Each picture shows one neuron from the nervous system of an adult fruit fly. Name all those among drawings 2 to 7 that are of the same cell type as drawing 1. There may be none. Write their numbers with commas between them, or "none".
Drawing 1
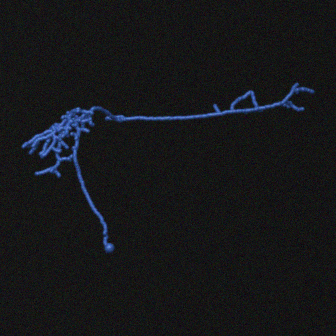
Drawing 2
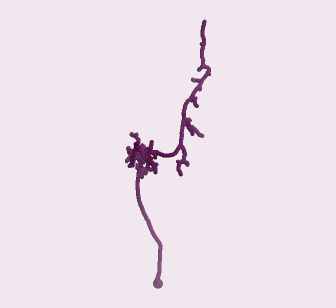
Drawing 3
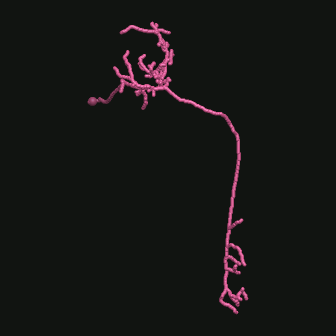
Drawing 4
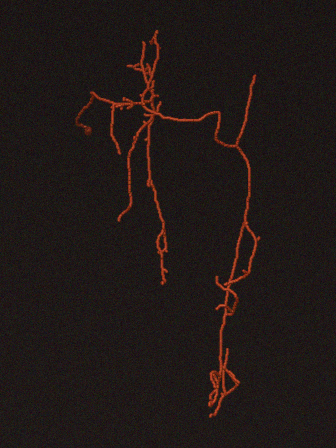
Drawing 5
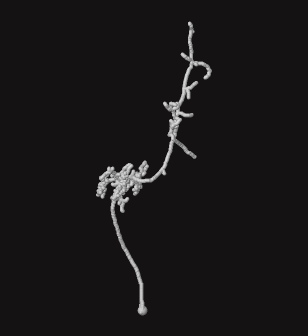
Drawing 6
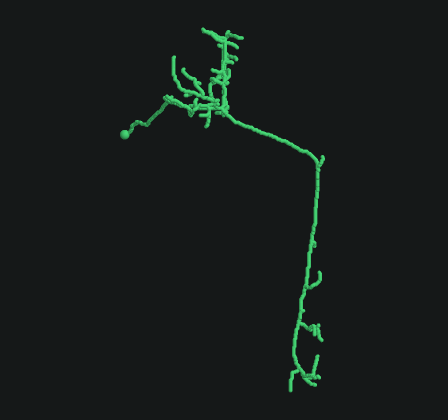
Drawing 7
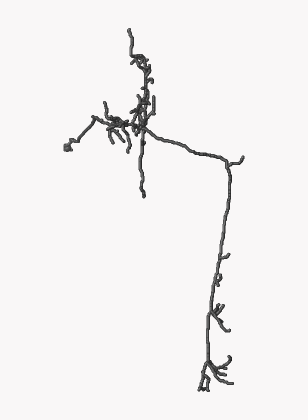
3, 4, 6, 7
